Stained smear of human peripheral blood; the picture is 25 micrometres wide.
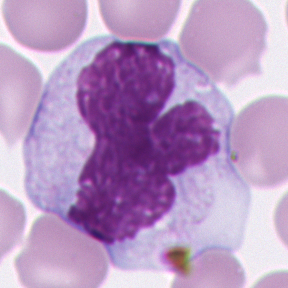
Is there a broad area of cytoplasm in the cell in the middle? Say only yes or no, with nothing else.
Yes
